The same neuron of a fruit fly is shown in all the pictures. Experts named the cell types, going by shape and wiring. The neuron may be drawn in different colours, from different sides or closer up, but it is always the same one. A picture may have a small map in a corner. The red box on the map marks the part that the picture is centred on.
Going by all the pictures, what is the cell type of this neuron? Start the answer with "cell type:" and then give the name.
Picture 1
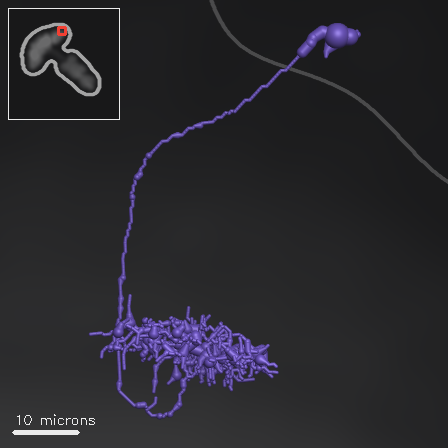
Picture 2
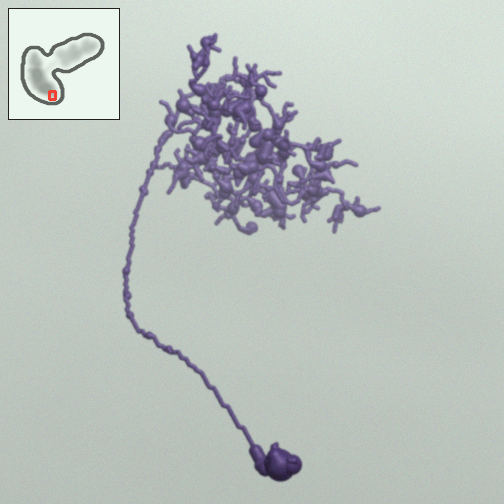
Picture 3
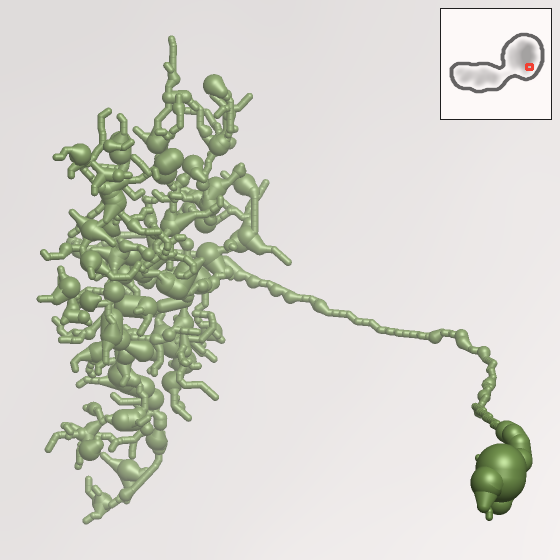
cell type: Dm12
